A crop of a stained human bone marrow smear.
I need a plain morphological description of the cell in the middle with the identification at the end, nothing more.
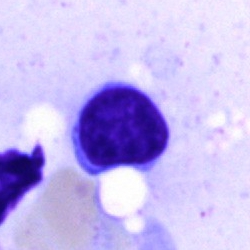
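Cytoplasm: only a thin rim around the nucleus, widest at the lower left of the cell. Chromatin: dark purple and coarsely mottled. Nucleolus: none distinct in the nucleus. This one is a lymphocyte.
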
